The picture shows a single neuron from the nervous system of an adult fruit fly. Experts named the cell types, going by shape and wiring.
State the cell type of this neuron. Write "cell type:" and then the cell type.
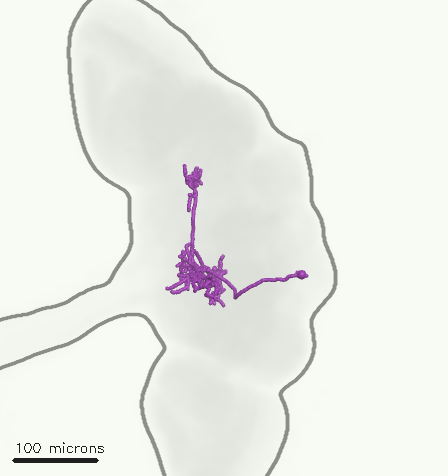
cell type: PS092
